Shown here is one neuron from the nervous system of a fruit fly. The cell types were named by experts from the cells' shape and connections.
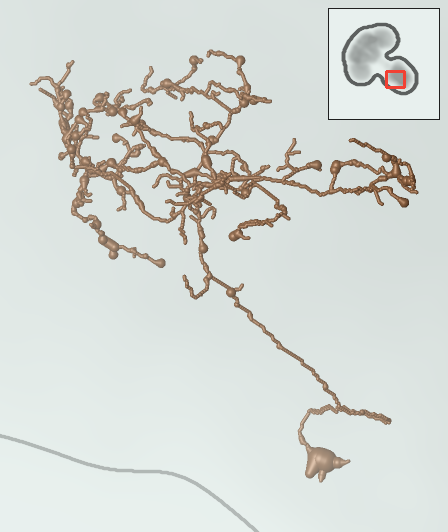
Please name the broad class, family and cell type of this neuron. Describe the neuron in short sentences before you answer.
The cell body is at the lower right of the picture. Dozens of branch ends can be seen. Its broad class is nerve-cord intrinsic neuron. The family is hemilineage 16B. The cell type is IN16B079.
